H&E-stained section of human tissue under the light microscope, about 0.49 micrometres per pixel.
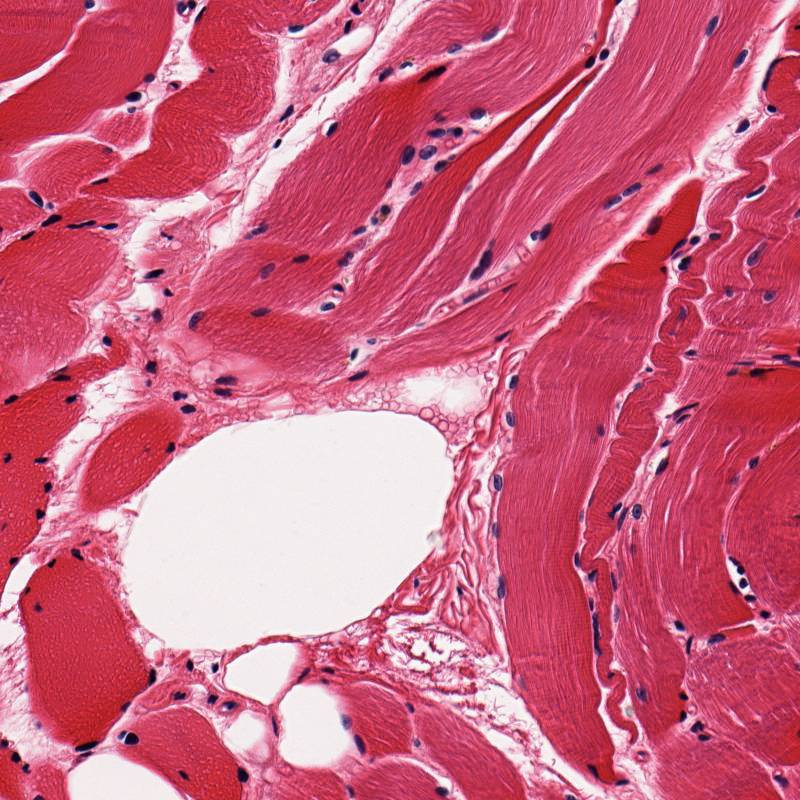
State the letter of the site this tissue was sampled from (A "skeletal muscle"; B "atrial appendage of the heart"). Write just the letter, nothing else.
A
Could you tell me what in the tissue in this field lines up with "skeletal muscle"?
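The tissue in this field is skeletal muscle. Its dark, flattened nuclei lie at the edges of the muscle fibres rather than in their centres. Narrow clear clefts separate many neighbouring fibres, and loose, pale pink connective tissue fills the gaps between them. That same connective tissue surrounds a single large, empty oval space just left of centre in the lower half of the field.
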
